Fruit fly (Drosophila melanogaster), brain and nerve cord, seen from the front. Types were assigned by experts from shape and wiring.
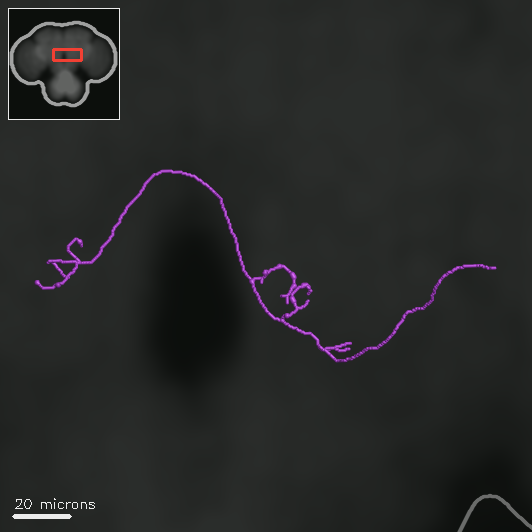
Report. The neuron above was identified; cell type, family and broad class: ORN_VC3; class olfactory; sensory neuron entering the brain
